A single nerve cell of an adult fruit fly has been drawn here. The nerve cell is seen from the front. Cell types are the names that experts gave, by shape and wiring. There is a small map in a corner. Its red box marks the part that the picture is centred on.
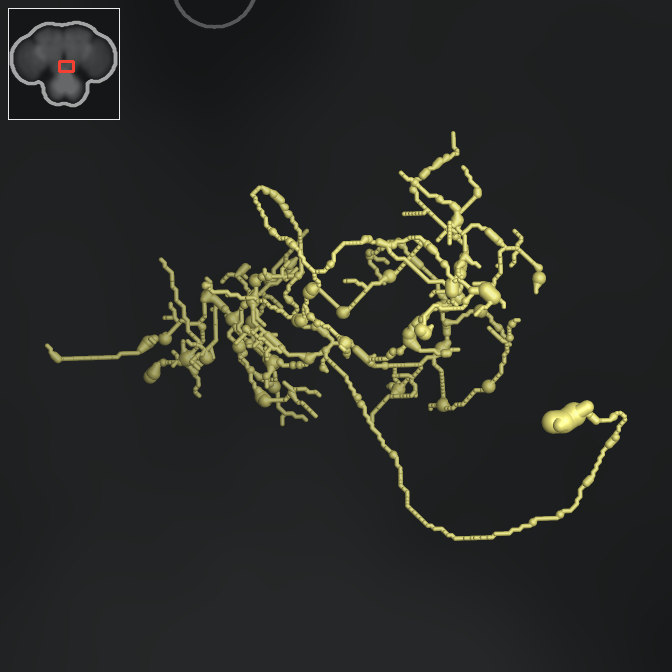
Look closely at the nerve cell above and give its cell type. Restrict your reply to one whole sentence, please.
In terms of cell type, the nerve cell is GNG366.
